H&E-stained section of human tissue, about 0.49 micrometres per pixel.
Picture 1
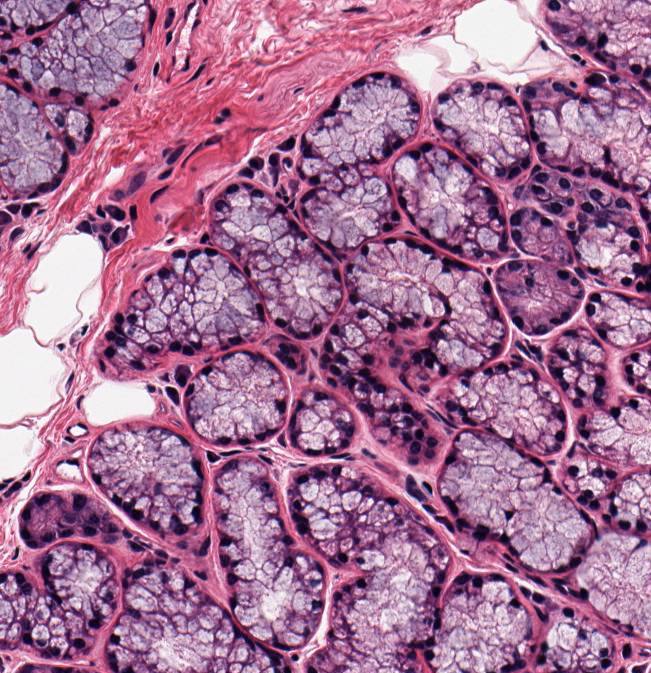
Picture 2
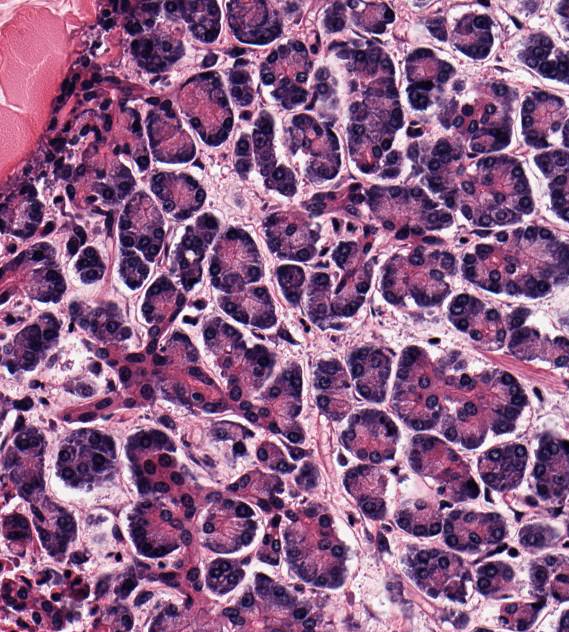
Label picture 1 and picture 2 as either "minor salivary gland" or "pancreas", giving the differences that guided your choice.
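Starting with which is which: minor salivary gland in picture 1, pancreas in picture 2. Cytoplasm: pale, foamy and greyish-lilac in the picture 1 acinar cells, as in mucous cells; dense, purple and granular in picture 2, turning paler and pinker toward the centre of each acinus.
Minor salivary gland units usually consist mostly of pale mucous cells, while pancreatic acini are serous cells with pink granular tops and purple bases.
Nuclei: small, dark and flattened against the cell bases at the rim of each acinus in picture 1; round and toward the outer edge of each acinus in picture 2. Stroma: thin pink fibrous septa with very little between the acini in picture 1; scanty, pale and loose in picture 2. Other: a dense band of bright pink collagen runs diagonally across the upper left of picture 1, and a homogeneous pink area with fine cracks fills the top left corner of picture 2.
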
